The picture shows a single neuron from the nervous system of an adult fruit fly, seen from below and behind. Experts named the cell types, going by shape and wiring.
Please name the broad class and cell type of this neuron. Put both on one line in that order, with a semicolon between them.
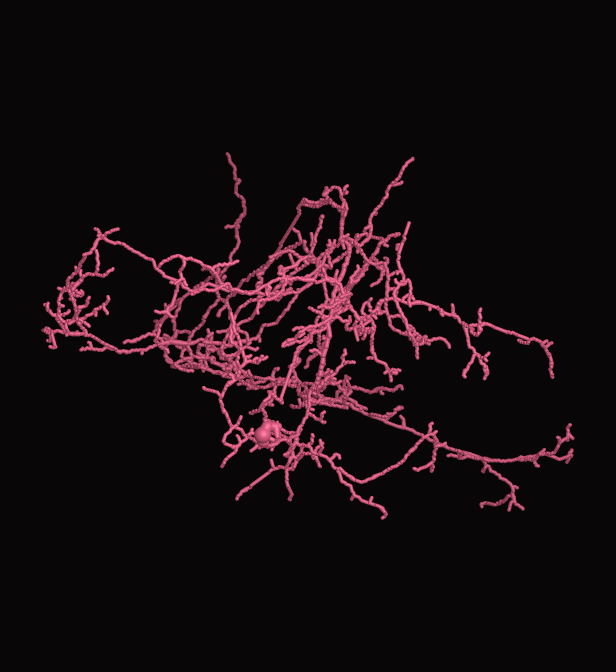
central-brain intrinsic neuron; GNG166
